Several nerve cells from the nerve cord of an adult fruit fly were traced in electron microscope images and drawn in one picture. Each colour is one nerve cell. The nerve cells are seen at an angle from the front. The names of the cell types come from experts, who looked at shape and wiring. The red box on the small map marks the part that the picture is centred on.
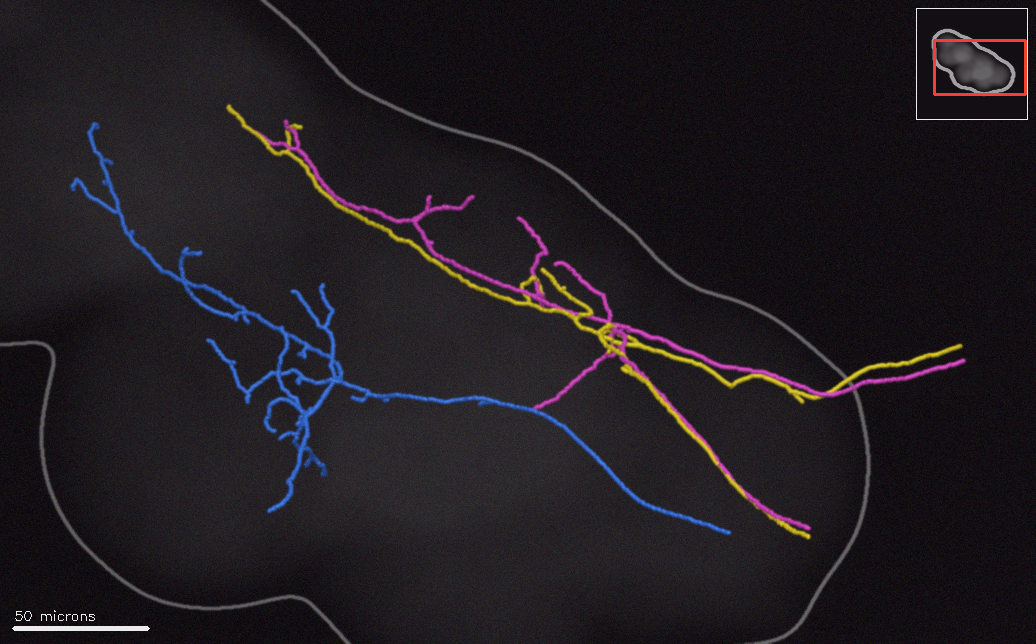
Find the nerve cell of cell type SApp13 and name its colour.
magenta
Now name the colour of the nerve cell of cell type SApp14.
yellow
